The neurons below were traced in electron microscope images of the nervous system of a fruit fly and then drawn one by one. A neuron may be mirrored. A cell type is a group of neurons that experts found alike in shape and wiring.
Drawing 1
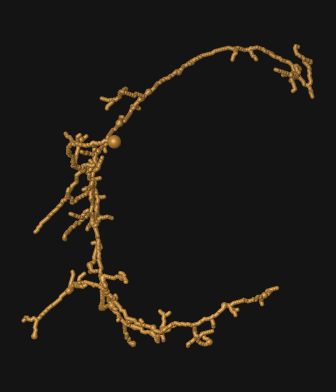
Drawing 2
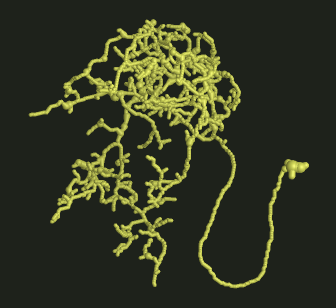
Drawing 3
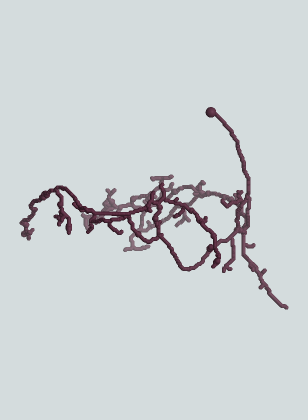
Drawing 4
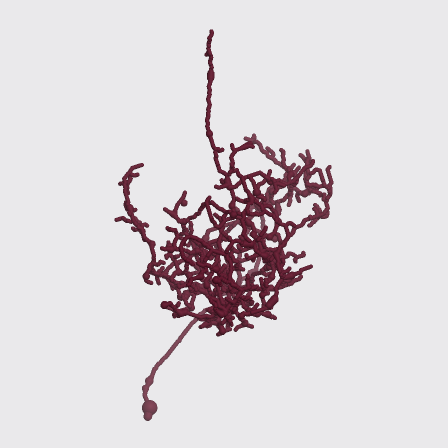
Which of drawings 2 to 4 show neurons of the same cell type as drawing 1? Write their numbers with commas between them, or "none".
3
